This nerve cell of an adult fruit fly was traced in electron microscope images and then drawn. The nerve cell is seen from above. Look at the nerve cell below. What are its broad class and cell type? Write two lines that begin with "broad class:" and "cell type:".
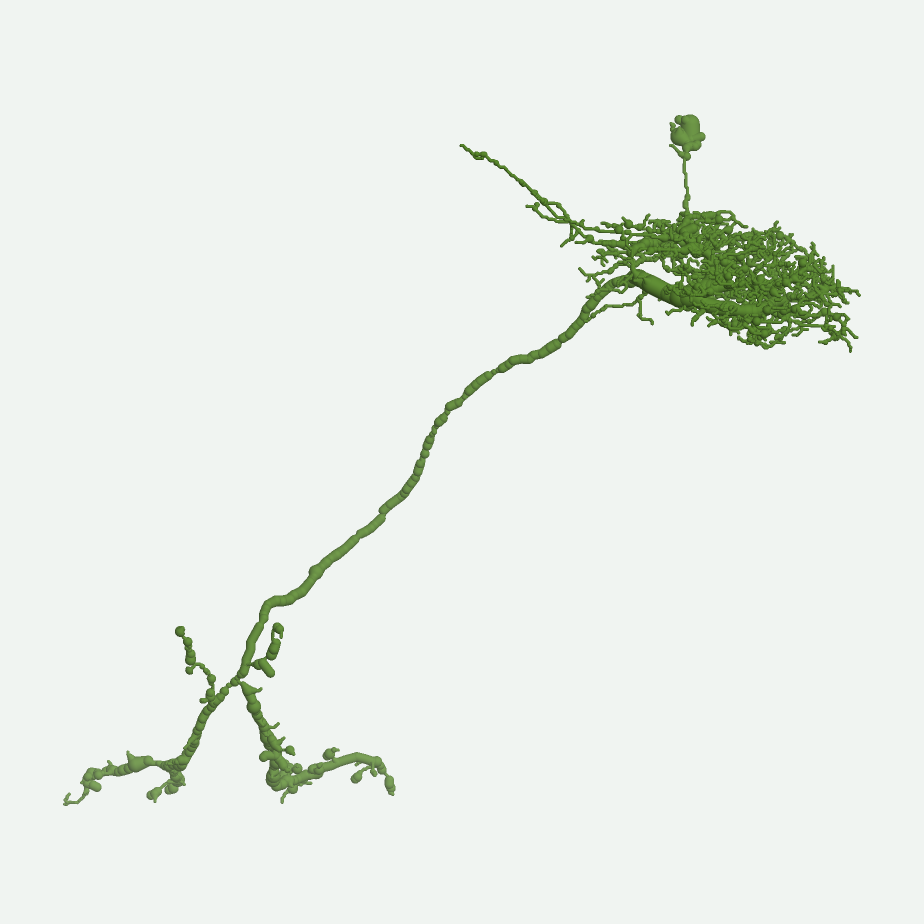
broad class: central-brain intrinsic neuron
cell type: AOTU023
